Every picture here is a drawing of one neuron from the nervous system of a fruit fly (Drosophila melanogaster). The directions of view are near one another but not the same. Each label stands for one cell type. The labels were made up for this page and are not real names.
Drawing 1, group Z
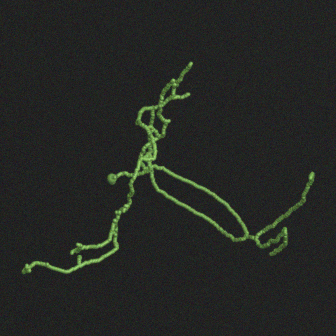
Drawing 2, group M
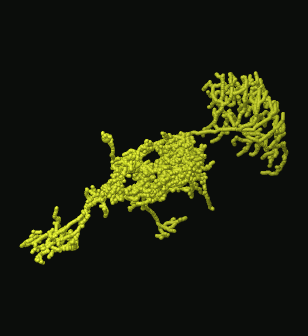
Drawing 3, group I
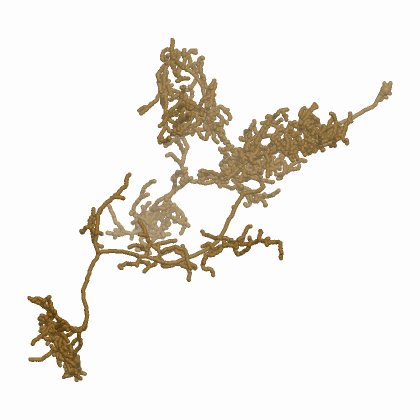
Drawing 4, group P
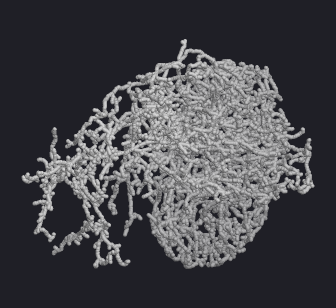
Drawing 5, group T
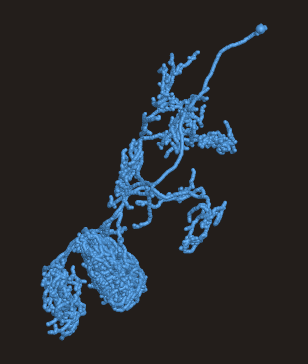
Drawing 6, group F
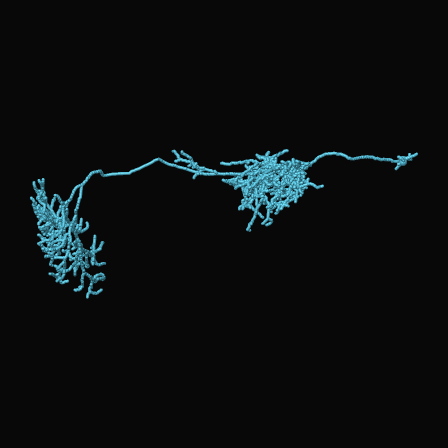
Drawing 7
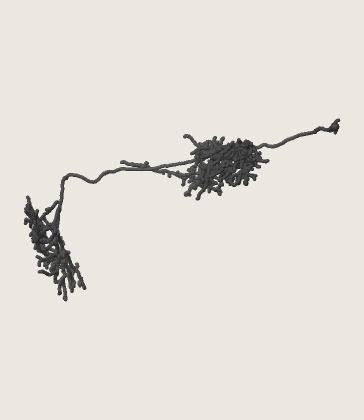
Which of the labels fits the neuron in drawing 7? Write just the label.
group F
